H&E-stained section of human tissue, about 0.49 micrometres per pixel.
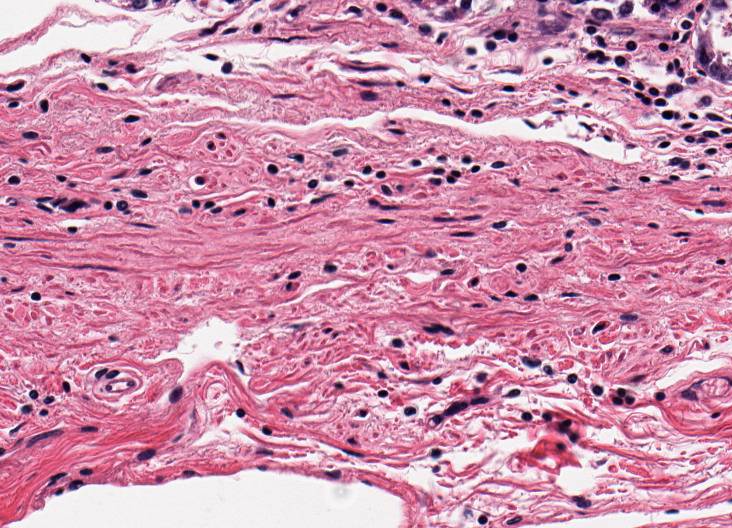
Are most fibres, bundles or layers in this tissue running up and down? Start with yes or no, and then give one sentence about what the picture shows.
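No. Wavy pink collagen bundles run mostly horizontally across the whole field.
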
